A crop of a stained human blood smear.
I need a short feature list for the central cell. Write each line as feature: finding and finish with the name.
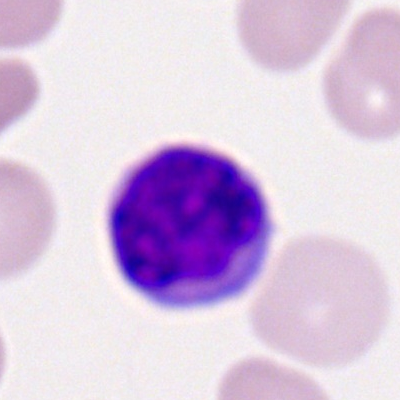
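Outline: round and smooth
Nucleus: fills most of the cell
Cytoplasm: pale blue
Granules: none seen in the cytoplasm
Name: lymphocyte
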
